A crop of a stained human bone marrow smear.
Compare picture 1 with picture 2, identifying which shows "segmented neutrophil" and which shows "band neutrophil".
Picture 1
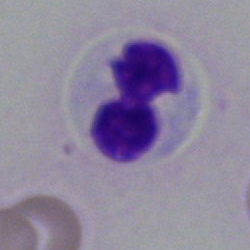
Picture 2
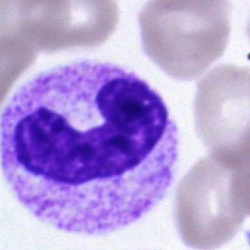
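Picture 1: segmented neutrophil. Picture 2: band neutrophil. Both: outline round and smooth; no nucleoli visible. Chromatin: dense and dark purple in picture 1; dark purple and coarsely clumped in picture 2. Nucleus, picture 2: a single unsegmented curved band.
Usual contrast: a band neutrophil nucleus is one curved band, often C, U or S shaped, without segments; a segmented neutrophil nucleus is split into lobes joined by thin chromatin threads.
Cytoplasm: pale lilac-grey in picture 1; no vacuoles in picture 2. Picture 1 also: red cell at lower left corner, not touching the cell.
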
